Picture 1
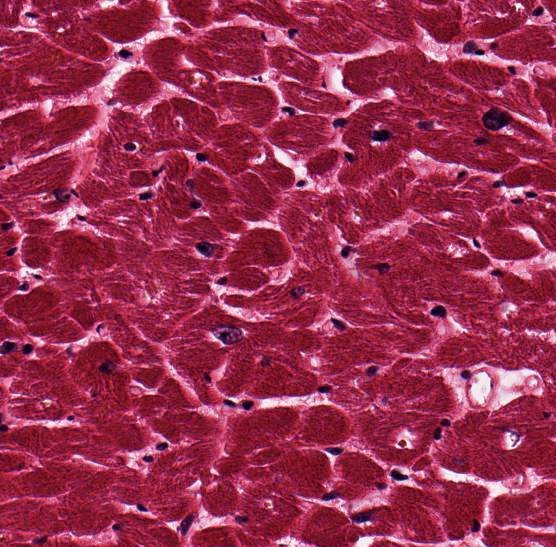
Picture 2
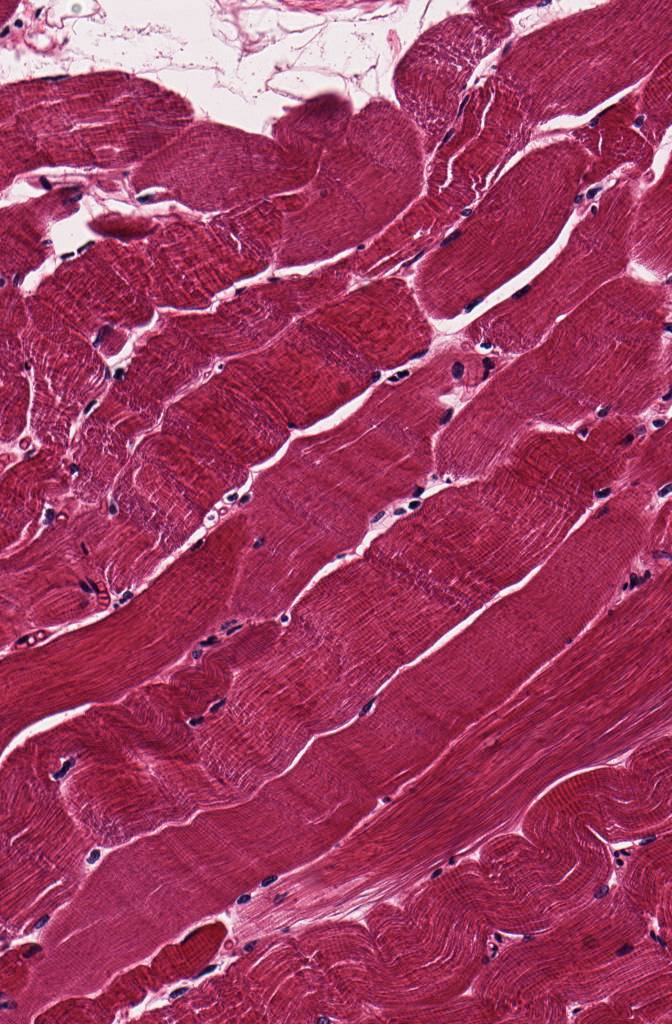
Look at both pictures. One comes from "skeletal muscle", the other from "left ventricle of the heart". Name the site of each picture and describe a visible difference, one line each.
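Picture 1: left ventricle of the heart. Where a fibre shows a nucleus, it is a single nucleus lying centrally within the fibre.
Picture 2: skeletal muscle. Dark, flattened nuclei lie at the edges of the fibres rather than in their centres.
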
